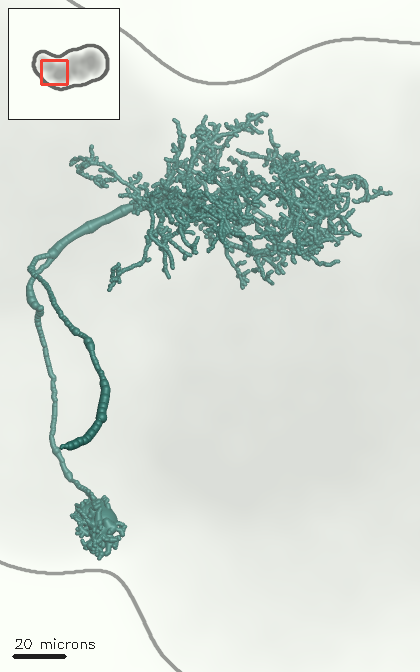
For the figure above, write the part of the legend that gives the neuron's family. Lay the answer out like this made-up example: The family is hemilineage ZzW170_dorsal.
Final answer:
The family is hemilineage 16B.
